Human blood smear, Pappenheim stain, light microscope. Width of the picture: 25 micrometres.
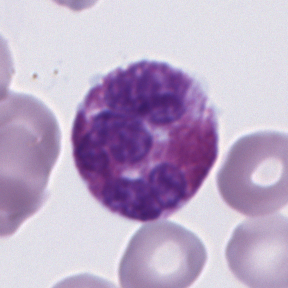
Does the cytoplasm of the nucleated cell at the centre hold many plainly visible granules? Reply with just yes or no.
Yes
